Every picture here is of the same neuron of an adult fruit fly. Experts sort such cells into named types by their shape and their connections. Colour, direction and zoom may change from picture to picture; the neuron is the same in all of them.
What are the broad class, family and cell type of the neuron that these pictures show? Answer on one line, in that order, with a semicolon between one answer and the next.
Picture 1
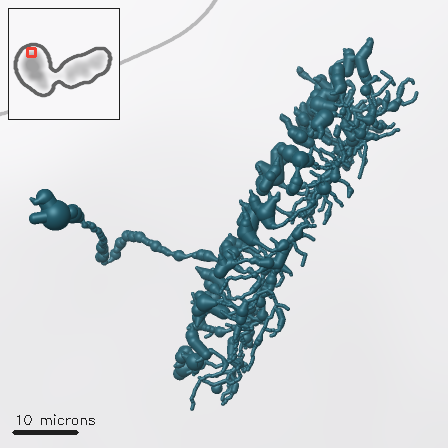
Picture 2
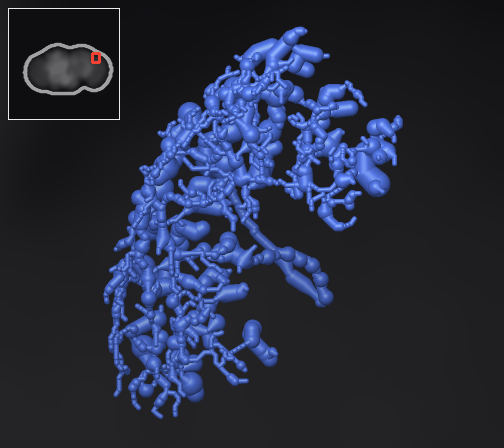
optic-lobe intrinsic neuron; Dm; Dm4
